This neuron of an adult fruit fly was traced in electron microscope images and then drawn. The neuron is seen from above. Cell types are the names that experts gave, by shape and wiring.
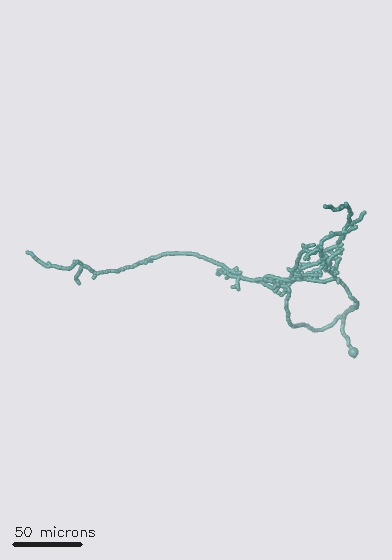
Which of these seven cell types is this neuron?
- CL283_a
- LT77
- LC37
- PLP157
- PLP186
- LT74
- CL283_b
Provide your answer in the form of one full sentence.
The cell type of the neuron here is CL283_b.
